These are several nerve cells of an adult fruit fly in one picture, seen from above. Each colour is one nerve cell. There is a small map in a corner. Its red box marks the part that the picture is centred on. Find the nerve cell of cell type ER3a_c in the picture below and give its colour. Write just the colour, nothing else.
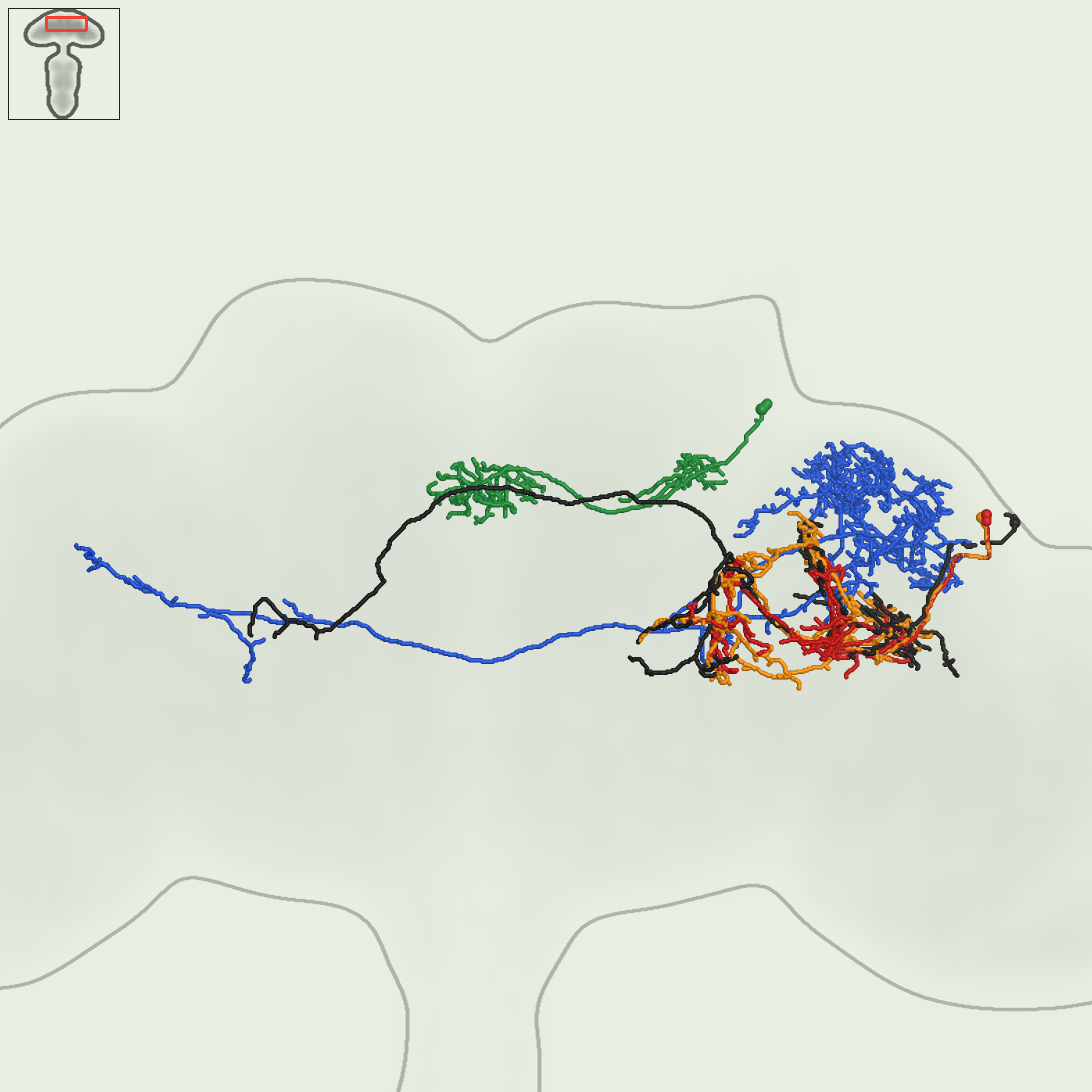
green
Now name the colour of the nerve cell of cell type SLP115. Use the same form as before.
orange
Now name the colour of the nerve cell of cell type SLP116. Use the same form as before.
red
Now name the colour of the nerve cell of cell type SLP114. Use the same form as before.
black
